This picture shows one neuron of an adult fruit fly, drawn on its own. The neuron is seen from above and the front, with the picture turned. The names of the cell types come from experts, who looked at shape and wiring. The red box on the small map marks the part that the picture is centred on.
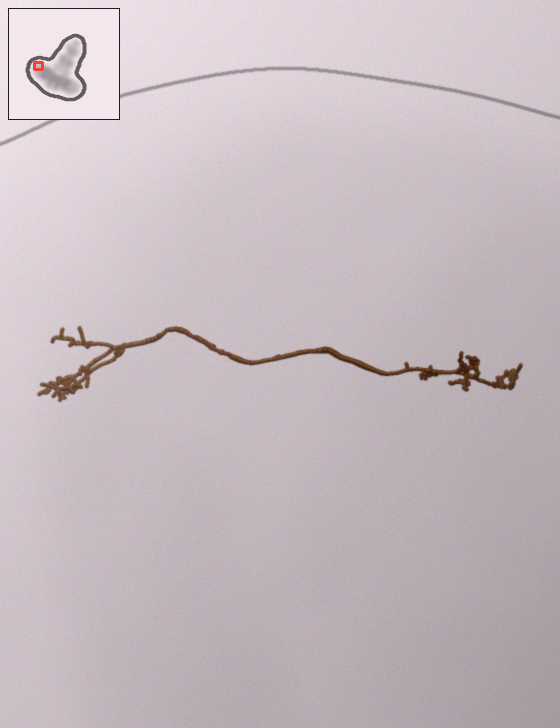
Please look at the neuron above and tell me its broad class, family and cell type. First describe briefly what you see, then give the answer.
The drawing shows no cell body. As drawn here it is more than twice as wide as it is tall. It is an optic-lobe intrinsic neuron. Its family is L. Its cell type is L4.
